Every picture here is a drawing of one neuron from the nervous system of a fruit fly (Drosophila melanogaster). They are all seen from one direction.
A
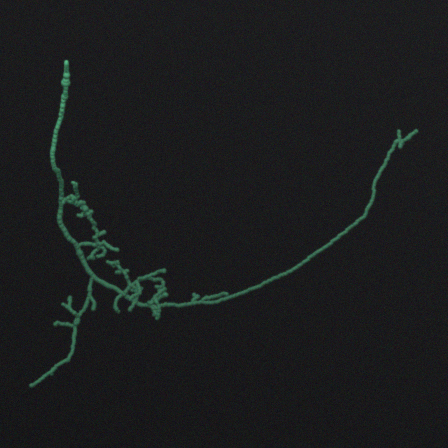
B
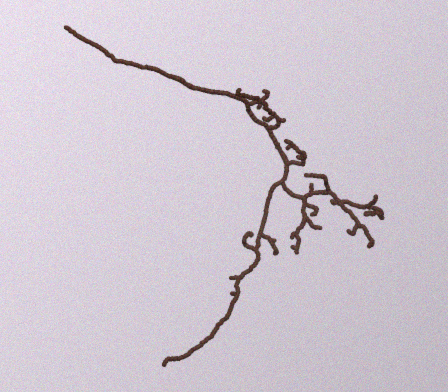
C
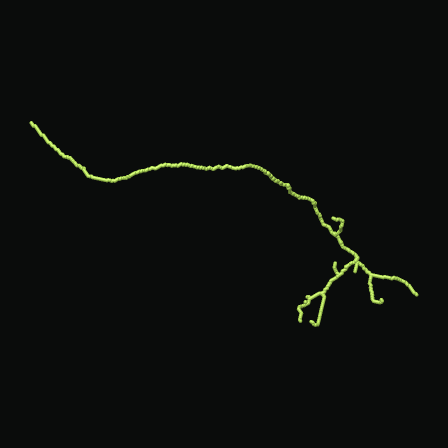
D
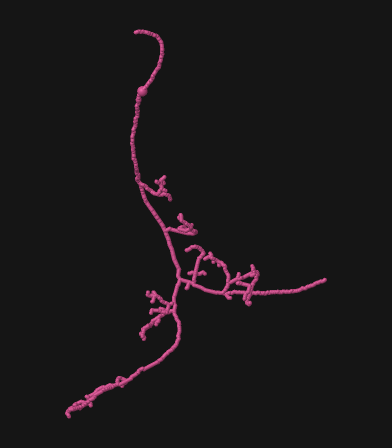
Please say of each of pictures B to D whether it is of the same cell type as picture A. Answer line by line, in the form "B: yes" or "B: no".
B: no
C: no
D: yes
